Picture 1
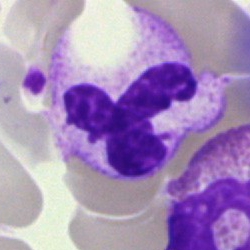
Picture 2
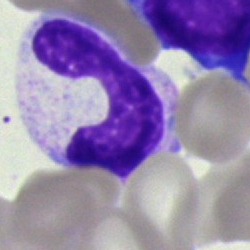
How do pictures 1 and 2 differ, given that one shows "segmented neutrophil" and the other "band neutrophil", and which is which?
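The segmented neutrophil is in picture 1, and the band neutrophil is in picture 2. In picture 2 the nucleus is a single curved band shaped like a C, with its hollow side facing left, inside a roughly round, smooth outline.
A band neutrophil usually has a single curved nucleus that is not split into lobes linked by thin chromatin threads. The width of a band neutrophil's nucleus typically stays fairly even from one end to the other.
The band neutrophil's chromatin is dark purple and condensed.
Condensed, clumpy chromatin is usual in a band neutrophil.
In picture 1 the chromatin is also dark purple, but coarsely clumped, and the cytoplasm between the granules is pale lilac.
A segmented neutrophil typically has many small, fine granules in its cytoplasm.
Neither cell shows nucleoli in its nucleus. The segmented neutrophil has no hair-like or bleb-like projections on its surface, and another nucleated cell lies partly in frame at its lower right corner. Red cells overlap the band neutrophil's edge at the top and bottom.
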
